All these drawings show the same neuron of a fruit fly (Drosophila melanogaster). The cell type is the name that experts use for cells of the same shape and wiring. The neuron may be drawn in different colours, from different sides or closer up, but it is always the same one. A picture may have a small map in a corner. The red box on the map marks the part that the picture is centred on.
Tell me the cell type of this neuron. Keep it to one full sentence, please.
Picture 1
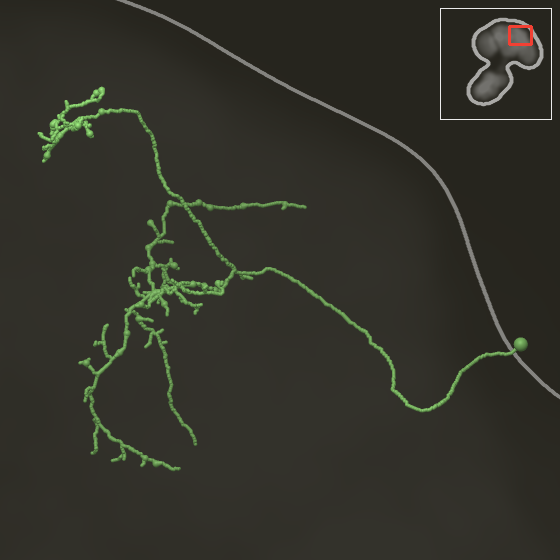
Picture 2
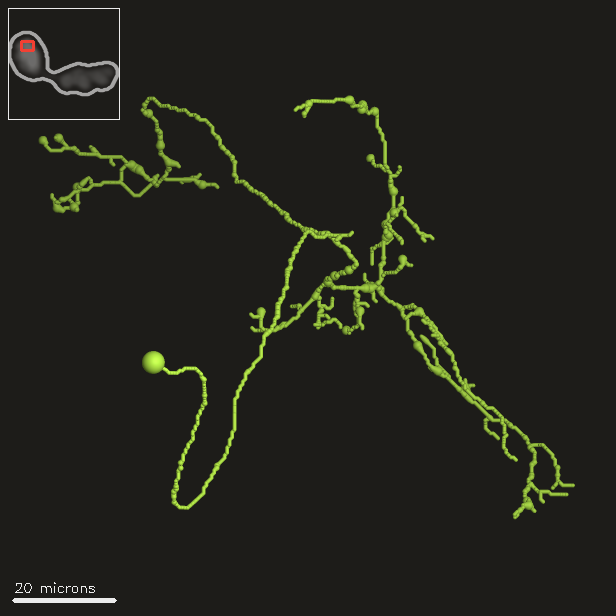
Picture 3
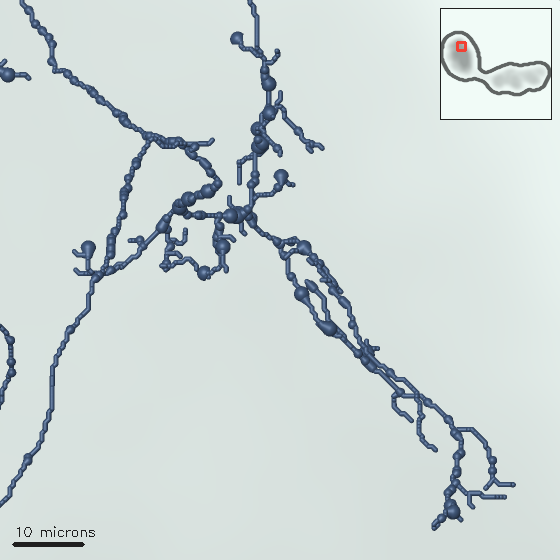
This neuron is classified under the cell type CL018.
